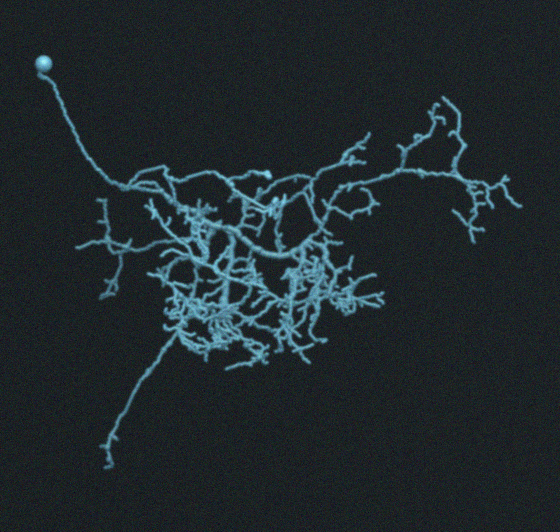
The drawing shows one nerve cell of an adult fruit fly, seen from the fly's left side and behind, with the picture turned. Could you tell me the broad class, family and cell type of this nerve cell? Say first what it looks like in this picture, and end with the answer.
The cell body is at the upper left of the picture. In this view it is about as wide as it is tall. Its broad class is nerve-cord intrinsic neuron. Its family is hemilineage 11A. Its cell type is IN11A020.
